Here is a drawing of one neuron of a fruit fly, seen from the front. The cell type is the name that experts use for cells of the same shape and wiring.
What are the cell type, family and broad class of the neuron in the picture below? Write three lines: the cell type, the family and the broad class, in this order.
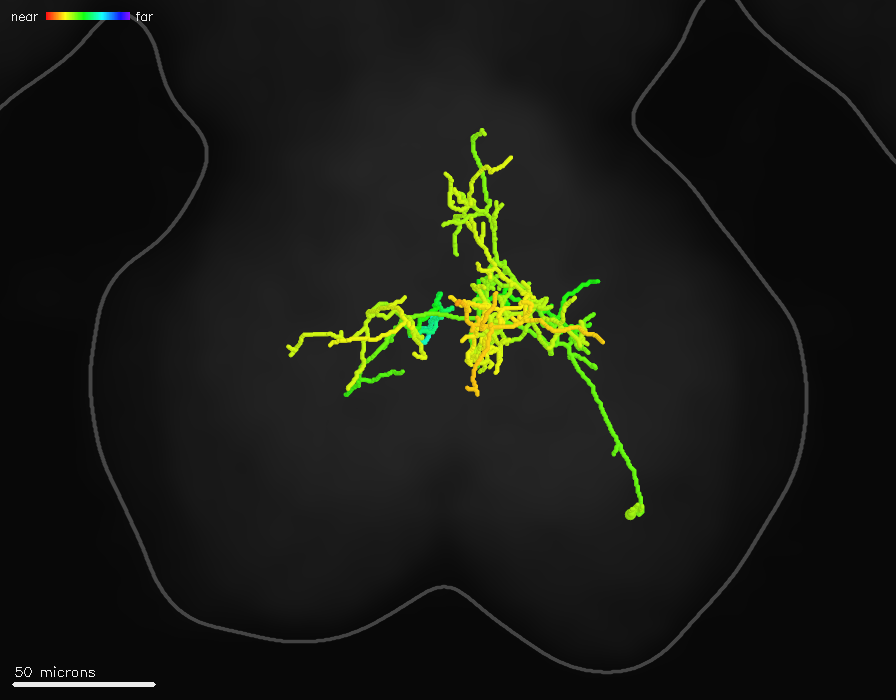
IN07B054
hemilineage 07B
nerve-cord intrinsic neuron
